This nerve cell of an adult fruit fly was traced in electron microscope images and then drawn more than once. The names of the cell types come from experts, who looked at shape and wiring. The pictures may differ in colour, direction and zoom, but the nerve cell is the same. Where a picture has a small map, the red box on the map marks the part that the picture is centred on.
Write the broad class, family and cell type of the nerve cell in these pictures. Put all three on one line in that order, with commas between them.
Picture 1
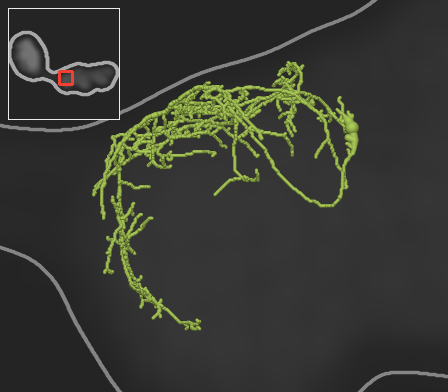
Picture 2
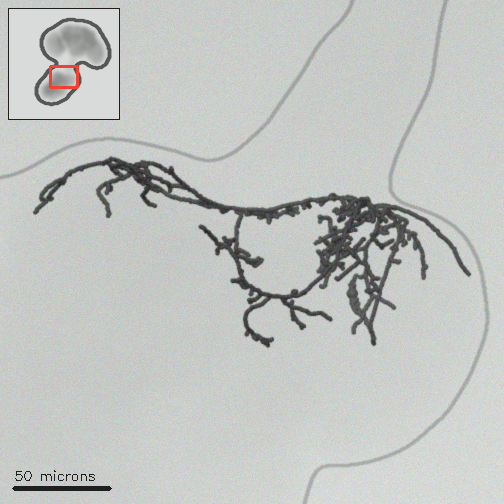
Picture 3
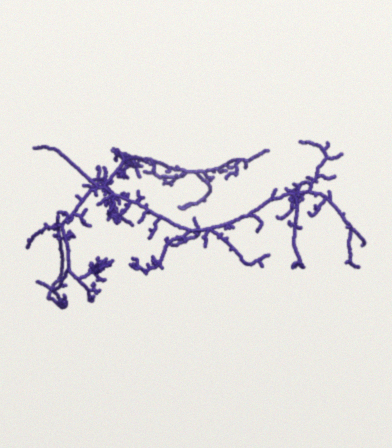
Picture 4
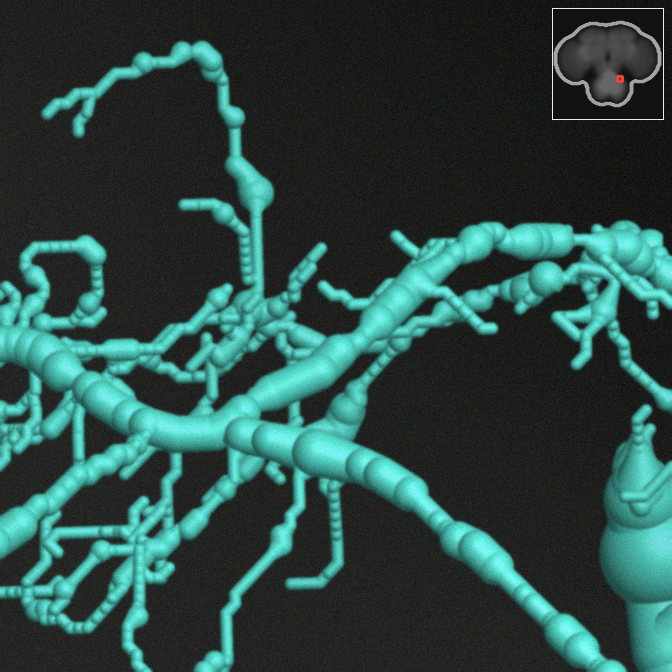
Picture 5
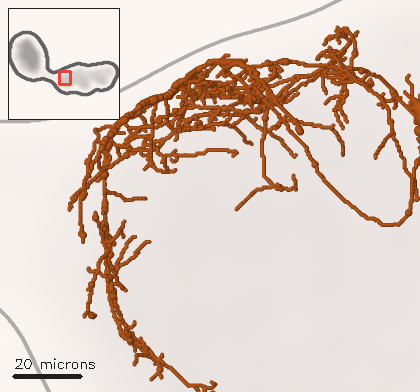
efferent neuron of the nerve cord, hemilineage 21X, EN21X001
